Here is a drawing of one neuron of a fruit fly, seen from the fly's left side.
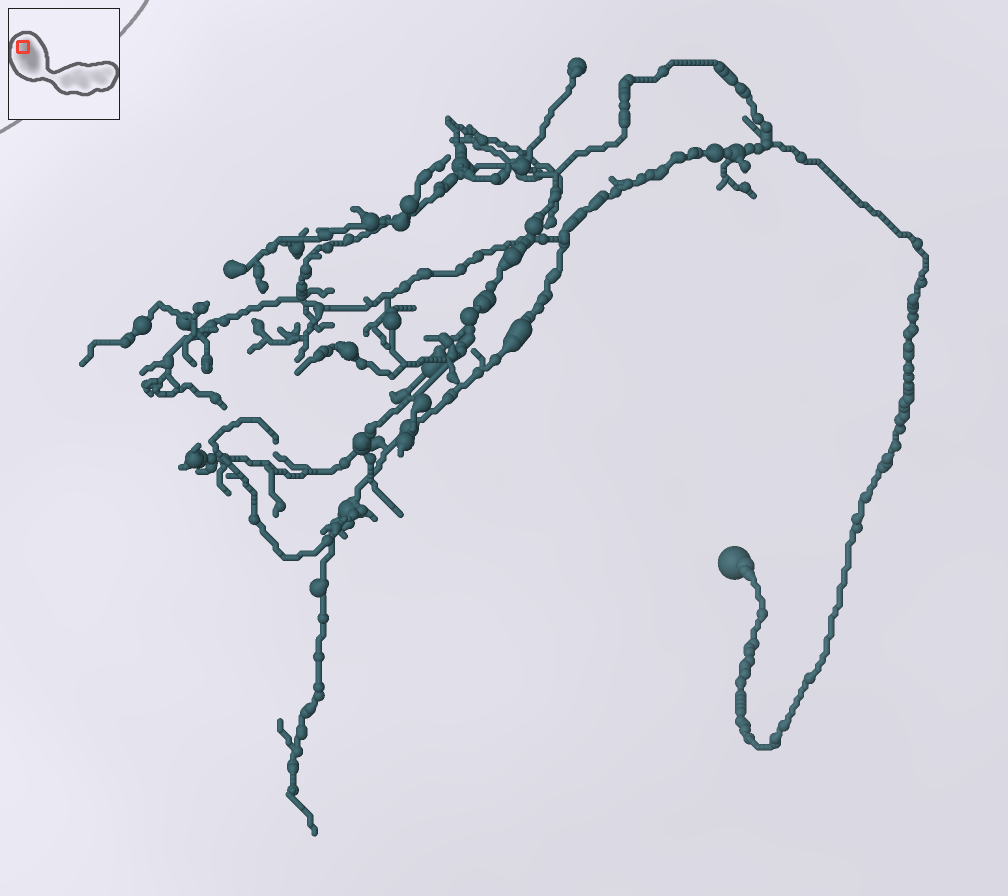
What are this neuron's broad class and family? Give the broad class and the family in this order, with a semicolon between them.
central-brain intrinsic neuron; hemilineage SIPa1_ventral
